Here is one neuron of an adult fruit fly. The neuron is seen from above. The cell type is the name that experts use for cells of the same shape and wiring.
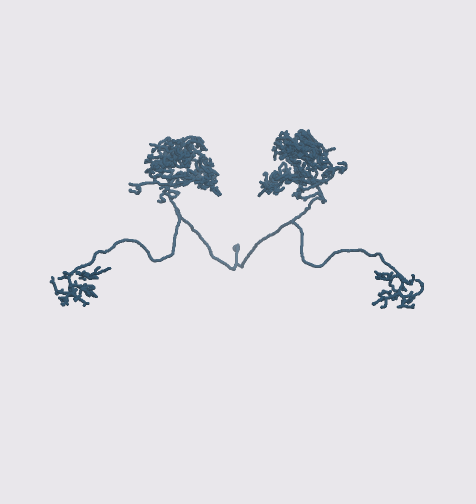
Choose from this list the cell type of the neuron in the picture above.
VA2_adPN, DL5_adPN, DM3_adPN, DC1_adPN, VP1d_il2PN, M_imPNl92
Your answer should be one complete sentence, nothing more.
It is the cell type M_imPNl92 to which this neuron belongs.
